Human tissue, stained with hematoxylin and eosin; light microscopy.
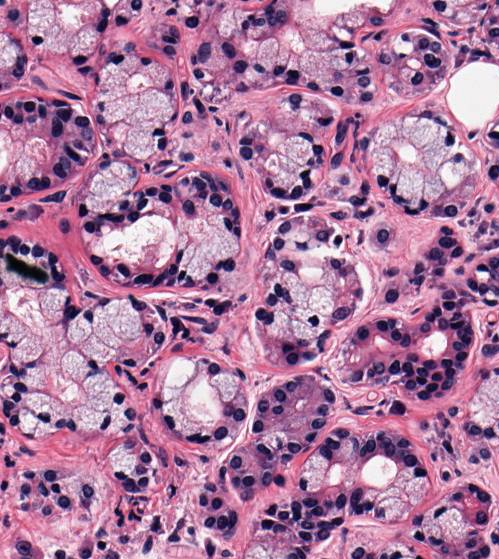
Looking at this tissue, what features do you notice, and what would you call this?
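Throughout, rounded cell nests are separated by narrow bands of pink fibrous stroma. Most cells have pale, finely bubbly, foamy cytoplasm, their small dark round nuclei sitting at each nest's outer edge. Several nests have small central lumens holding pale, wispy material. This is minor salivary gland.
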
